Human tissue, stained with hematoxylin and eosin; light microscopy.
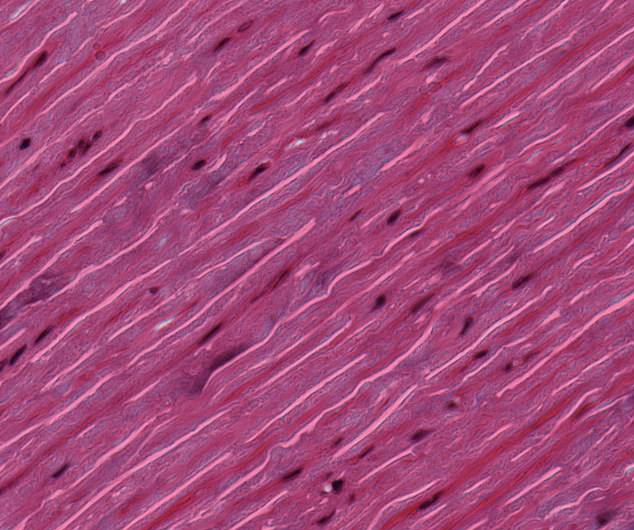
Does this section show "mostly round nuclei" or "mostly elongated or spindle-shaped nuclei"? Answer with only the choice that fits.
Mostly elongated or spindle-shaped nuclei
